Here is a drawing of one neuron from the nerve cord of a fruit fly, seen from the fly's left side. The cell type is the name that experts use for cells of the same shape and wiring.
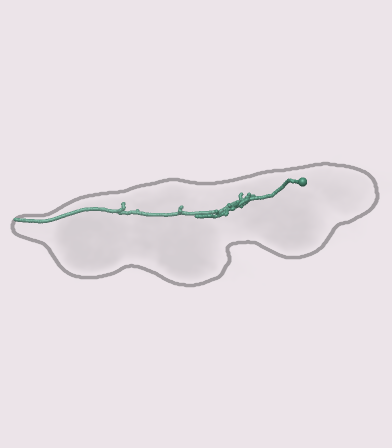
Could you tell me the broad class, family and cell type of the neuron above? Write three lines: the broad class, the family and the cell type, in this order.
ascending neuron
hemilineage 07B
AN07B100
